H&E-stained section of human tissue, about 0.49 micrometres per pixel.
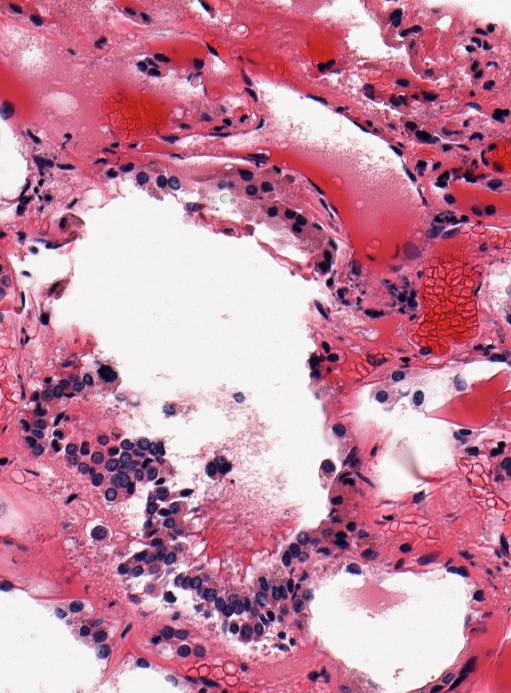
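Thyroid, with one large space in the field. Its lower-left and bottom margins carry crowded clusters of small, round, dark-staining nuclei, whereas its right edge is lined by single cells with round nuclei and pale pink cytoplasm. Capillaries tightly packed with red blood cells sit at the upper left and right-middle. No fat cells appear anywhere.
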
